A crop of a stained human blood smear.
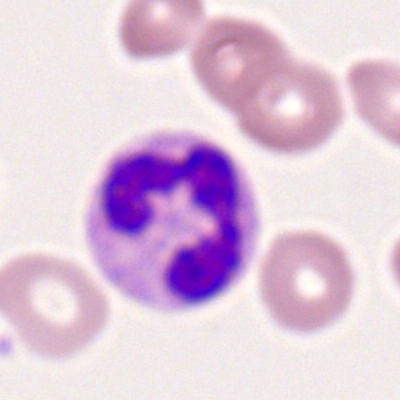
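Segmented neutrophil, the central cell of a stained blood smear. The cell has a round, smooth outline. Its chromatin is dark purple and coarsely clumped. The cytoplasm is pale pinkish-lilac and holds only fine, faint granules.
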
